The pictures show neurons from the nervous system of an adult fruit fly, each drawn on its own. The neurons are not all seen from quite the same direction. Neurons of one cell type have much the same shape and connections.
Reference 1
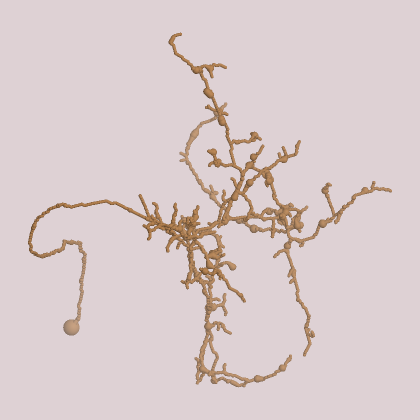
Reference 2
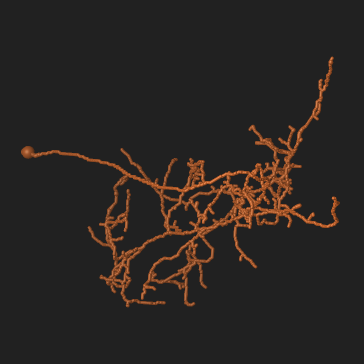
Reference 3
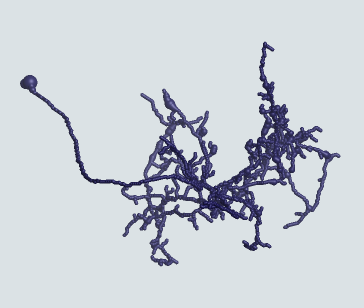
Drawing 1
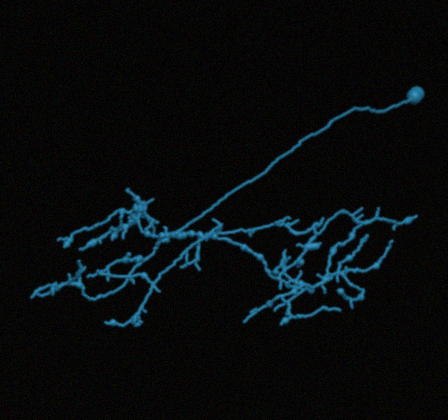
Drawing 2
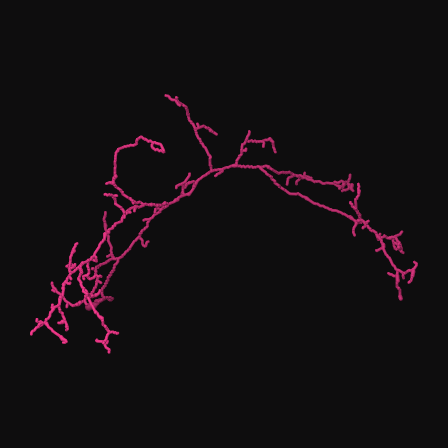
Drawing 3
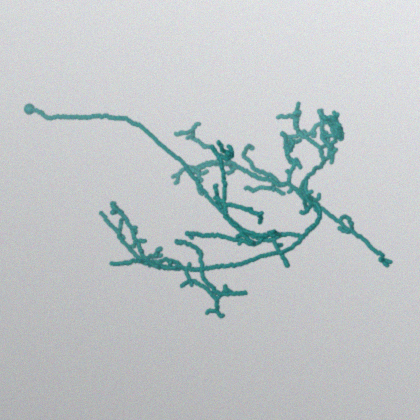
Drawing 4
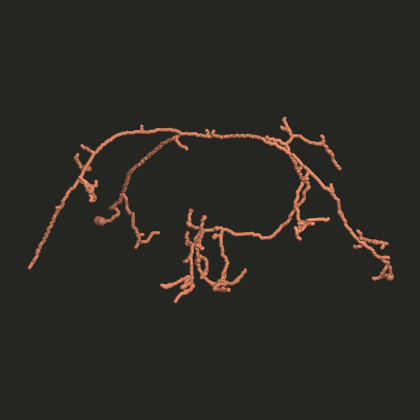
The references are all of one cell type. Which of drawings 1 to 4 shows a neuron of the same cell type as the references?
3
